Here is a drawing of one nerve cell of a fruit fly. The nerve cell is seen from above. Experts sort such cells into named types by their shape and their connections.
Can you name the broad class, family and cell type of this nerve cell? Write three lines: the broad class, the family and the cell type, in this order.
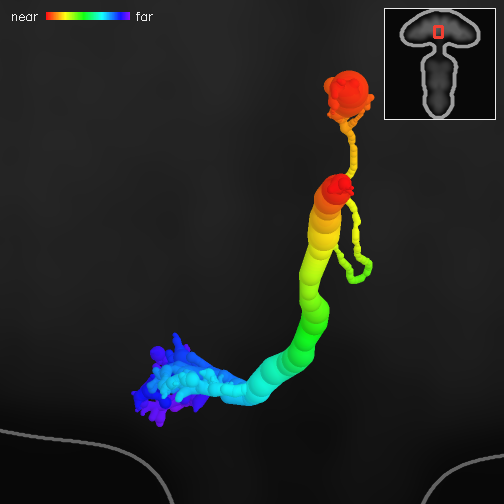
visual projection neuron
OCG
OCG01d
